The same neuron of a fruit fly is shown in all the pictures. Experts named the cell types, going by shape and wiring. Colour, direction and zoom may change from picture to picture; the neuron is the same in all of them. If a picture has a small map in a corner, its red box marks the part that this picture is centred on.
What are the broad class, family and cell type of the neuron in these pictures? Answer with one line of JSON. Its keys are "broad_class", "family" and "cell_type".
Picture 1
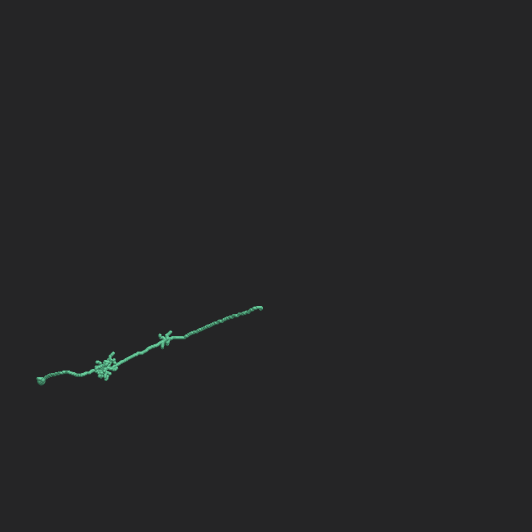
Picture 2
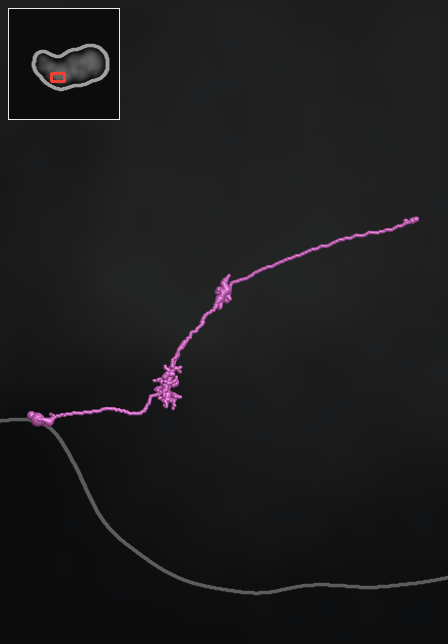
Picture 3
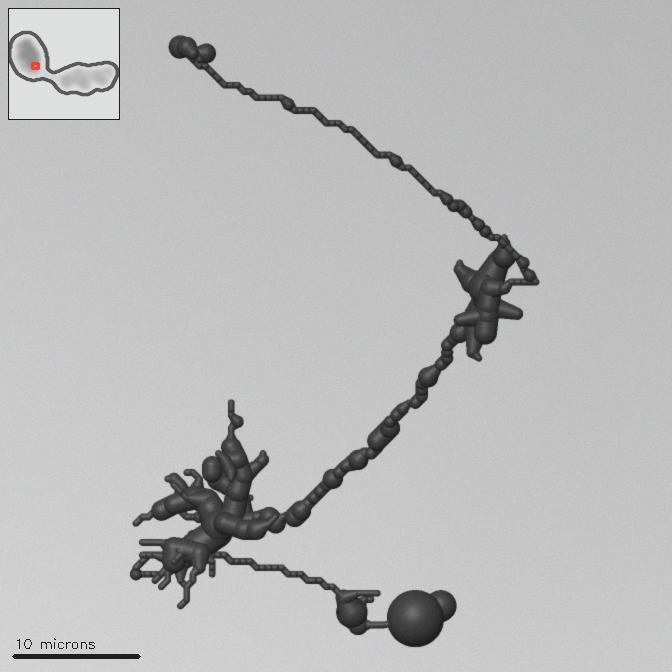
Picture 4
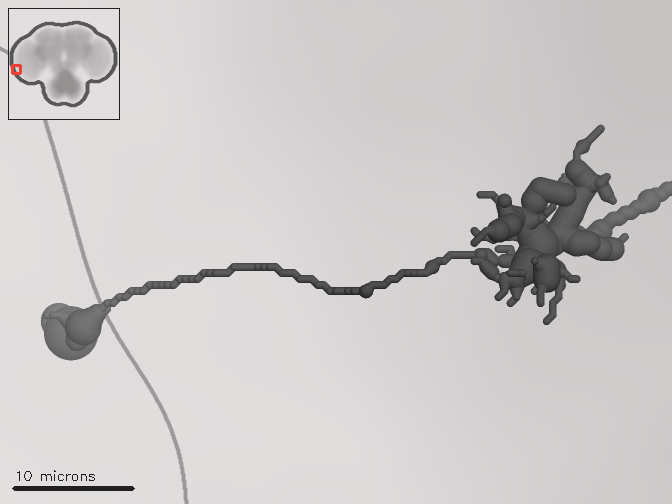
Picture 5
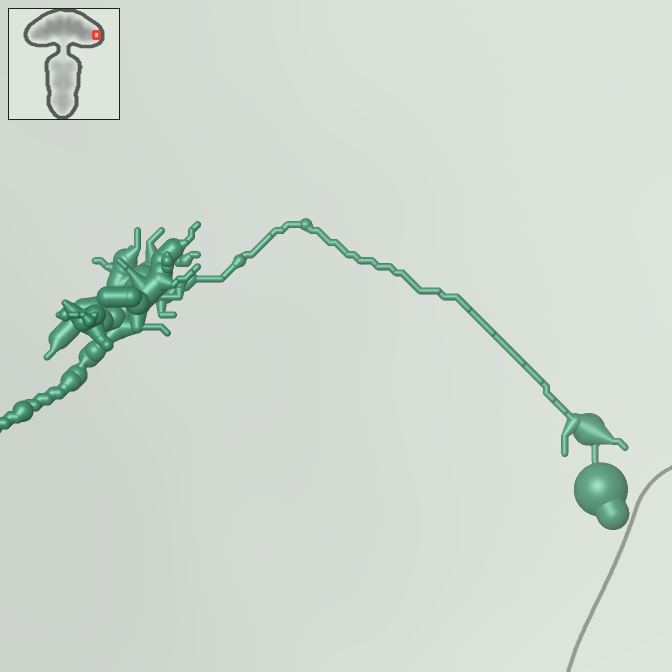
{"broad_class": "optic-lobe intrinsic neuron", "family": "Tm", "cell_type": "Tm1"}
